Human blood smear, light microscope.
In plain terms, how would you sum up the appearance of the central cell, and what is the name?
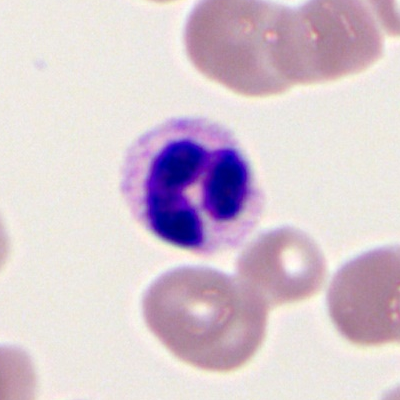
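The cell has a round outline. Its nucleus is divided into three lobes. The cytoplasm contains fine, small lilac granules and shows no vacuoles. The cell is a segmented neutrophil.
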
